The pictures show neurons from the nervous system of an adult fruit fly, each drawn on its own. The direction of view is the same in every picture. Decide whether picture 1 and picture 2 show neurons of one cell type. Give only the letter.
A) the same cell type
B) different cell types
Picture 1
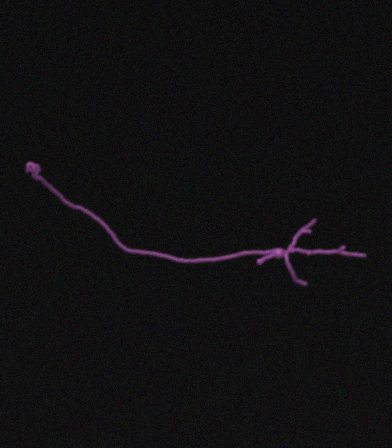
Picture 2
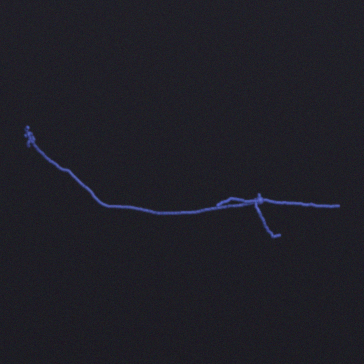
A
